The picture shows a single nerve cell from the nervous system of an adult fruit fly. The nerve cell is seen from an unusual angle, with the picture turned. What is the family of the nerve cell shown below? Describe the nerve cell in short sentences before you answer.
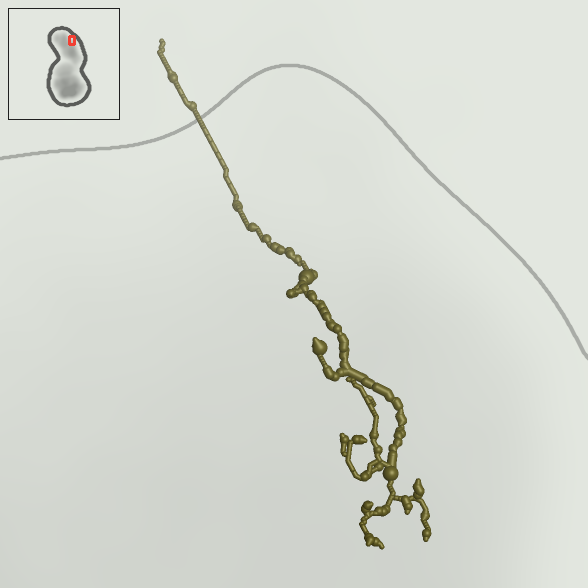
The drawing shows no cell body. As drawn here it is taller than it is wide. This is a sensory neuron entering the nerve cord. The name of its family is class mechanosensory tactile.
